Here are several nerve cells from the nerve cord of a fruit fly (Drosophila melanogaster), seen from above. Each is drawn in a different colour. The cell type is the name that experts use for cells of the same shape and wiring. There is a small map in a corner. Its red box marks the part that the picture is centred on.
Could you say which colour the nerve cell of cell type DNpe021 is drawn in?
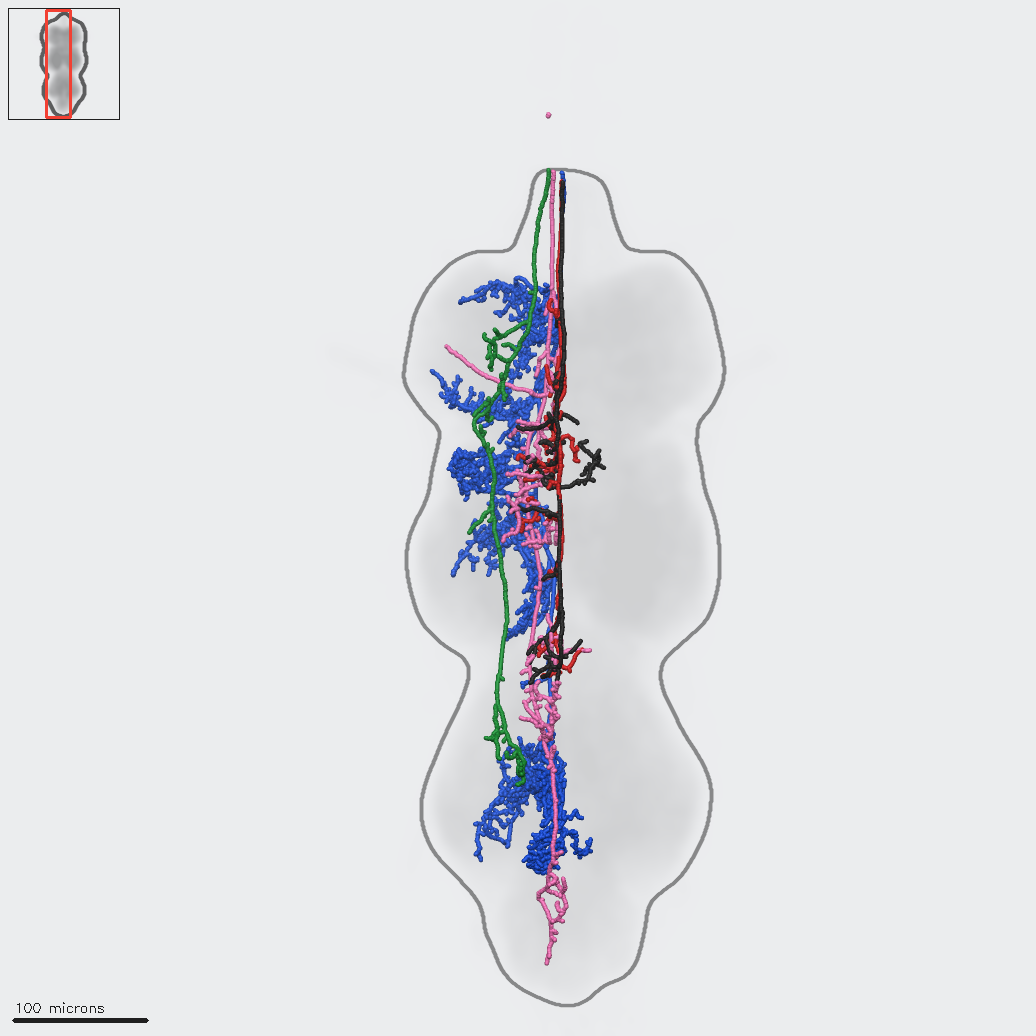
pink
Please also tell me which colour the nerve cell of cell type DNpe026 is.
black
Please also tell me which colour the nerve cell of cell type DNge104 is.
blue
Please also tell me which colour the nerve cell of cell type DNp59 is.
red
